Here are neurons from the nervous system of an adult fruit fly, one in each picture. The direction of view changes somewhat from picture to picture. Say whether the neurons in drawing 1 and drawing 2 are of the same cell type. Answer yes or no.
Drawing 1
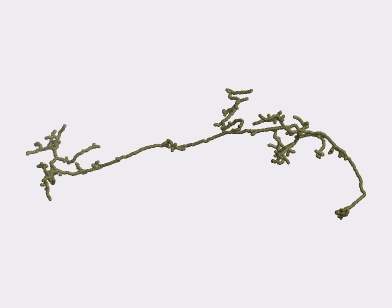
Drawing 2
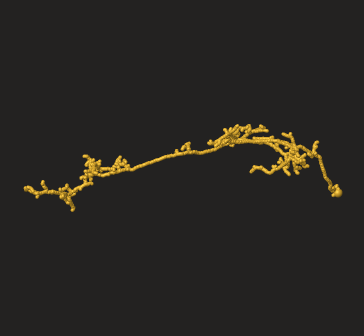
yes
